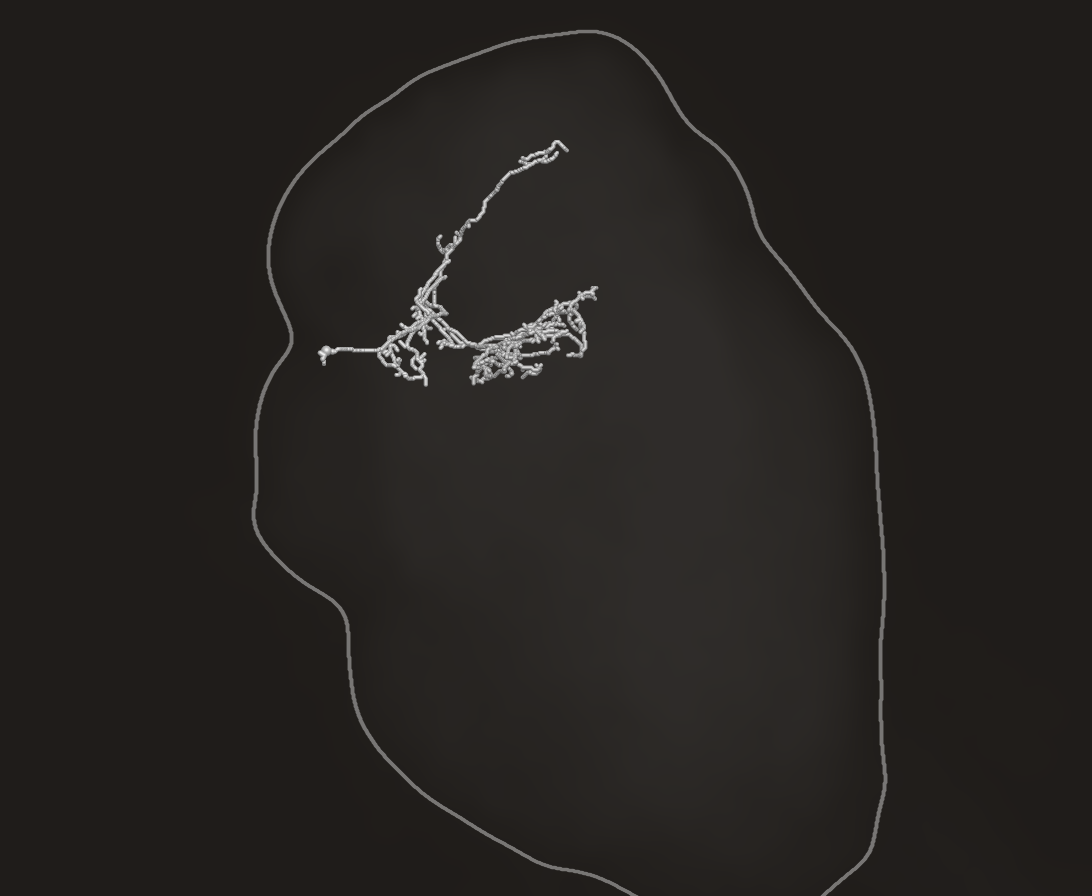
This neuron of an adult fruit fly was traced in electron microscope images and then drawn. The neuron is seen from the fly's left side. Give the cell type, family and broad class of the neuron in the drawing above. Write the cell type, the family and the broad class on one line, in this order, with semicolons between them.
FB3E; hemilineage EBa1; central-brain intrinsic neuron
